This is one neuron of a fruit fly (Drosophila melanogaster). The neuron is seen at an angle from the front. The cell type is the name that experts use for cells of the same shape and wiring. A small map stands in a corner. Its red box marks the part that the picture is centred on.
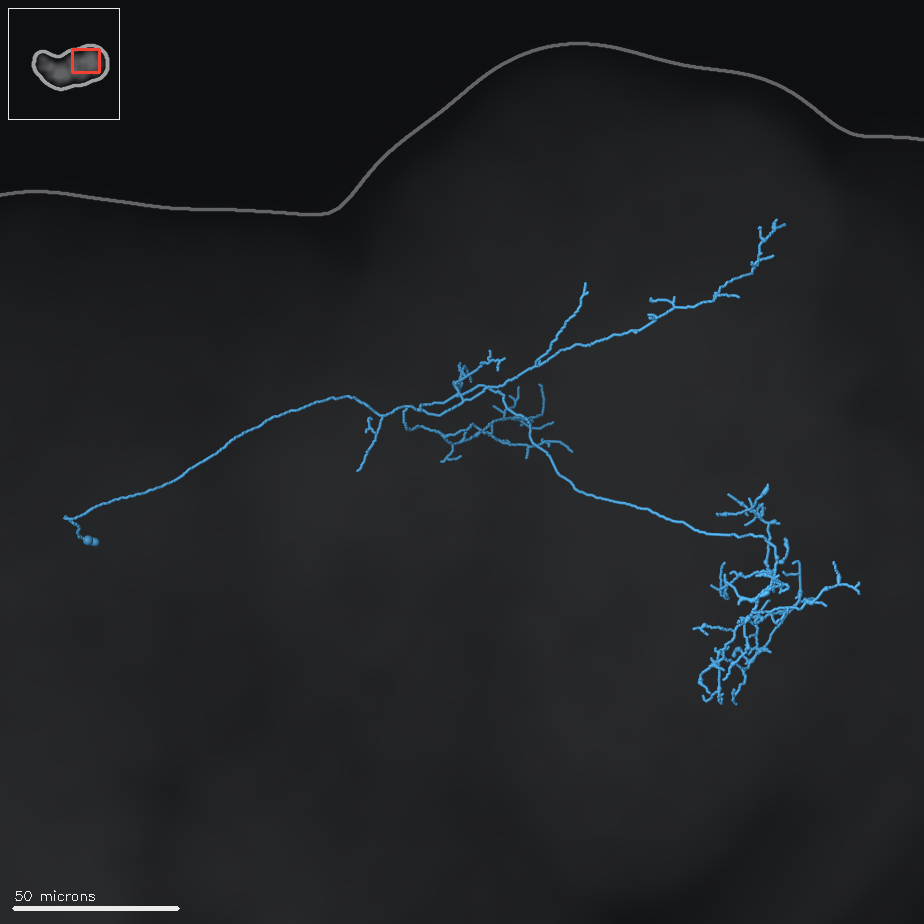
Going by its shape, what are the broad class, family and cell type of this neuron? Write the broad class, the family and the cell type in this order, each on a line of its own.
central-brain intrinsic neuron
hemilineage DM6_posterior
AVLP580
